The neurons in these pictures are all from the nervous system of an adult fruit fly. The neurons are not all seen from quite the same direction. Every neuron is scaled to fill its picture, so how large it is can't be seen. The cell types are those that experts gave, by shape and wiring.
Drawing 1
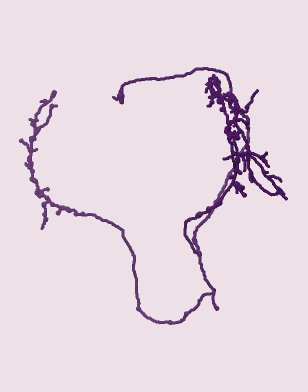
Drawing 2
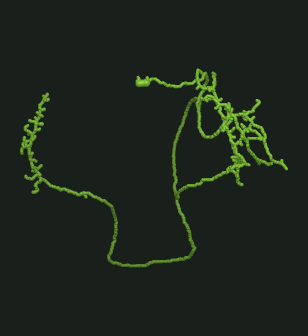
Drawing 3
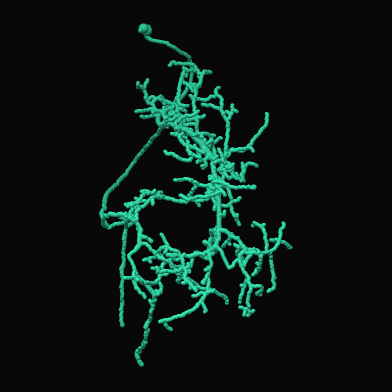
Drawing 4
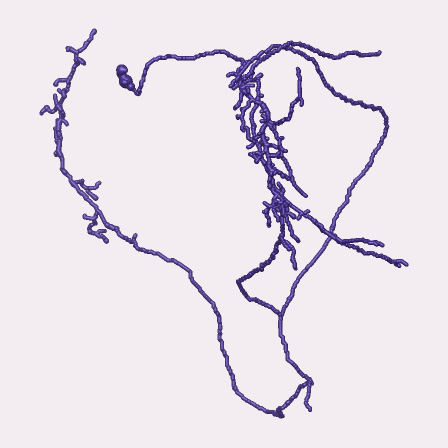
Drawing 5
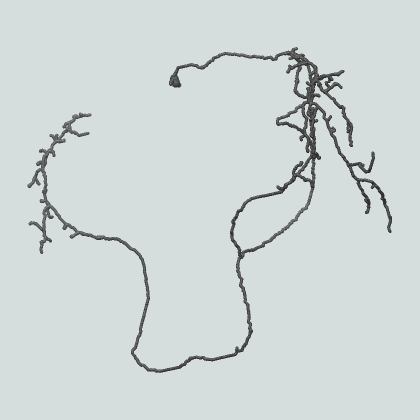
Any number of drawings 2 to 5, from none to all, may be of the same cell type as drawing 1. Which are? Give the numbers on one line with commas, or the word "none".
2, 4, 5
